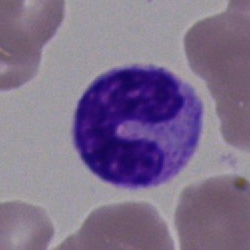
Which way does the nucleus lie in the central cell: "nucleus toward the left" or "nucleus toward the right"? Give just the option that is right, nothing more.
Nucleus toward the left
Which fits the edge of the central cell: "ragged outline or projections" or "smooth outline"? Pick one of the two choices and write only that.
Smooth outline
